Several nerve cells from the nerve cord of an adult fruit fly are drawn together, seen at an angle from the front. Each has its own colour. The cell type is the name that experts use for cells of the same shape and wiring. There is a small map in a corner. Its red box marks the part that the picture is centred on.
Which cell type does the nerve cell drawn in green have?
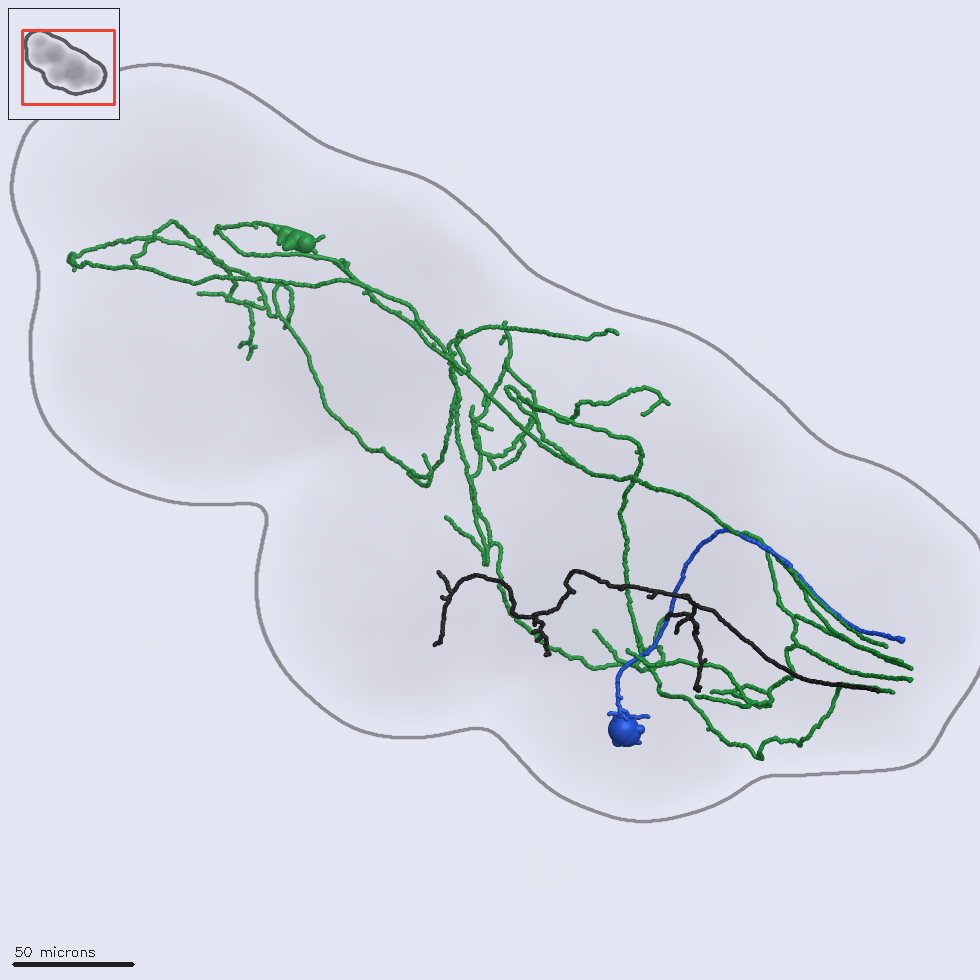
AN09A005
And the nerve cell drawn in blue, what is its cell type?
AN27X013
